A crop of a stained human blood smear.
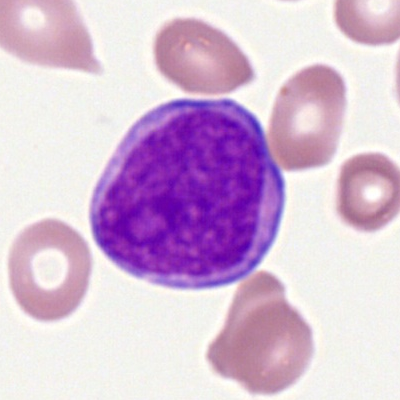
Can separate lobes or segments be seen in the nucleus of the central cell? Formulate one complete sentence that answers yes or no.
No, one compact round, oval or kidney-shaped mass makes up the nucleus of this cell.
